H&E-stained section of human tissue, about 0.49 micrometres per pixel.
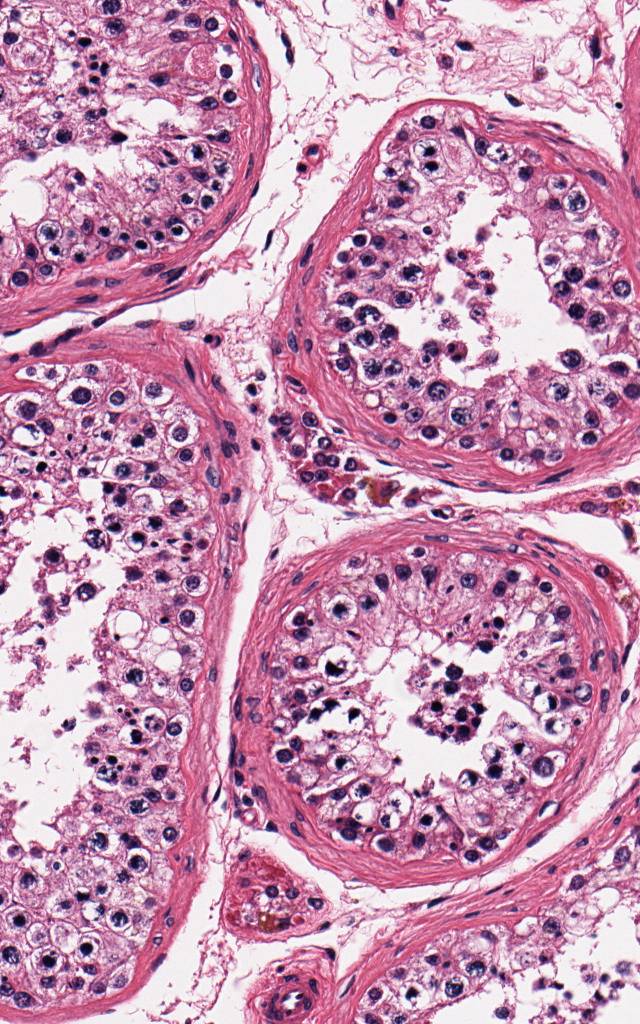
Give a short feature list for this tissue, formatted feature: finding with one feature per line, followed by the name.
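Tubules: rounded, cut across, filling the field, with narrow strips of tissue between.
Lining: many cell layers thick, stacked from wall toward lumen.
Middle layers: lots of large round cells with dark, coarsely clumped chromatin.
Between tubules: at centre, small clusters of cells with pink cytoplasm and brown pigment granules.
Identity: testis.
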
